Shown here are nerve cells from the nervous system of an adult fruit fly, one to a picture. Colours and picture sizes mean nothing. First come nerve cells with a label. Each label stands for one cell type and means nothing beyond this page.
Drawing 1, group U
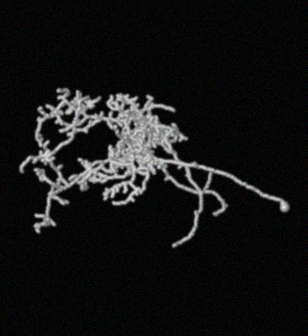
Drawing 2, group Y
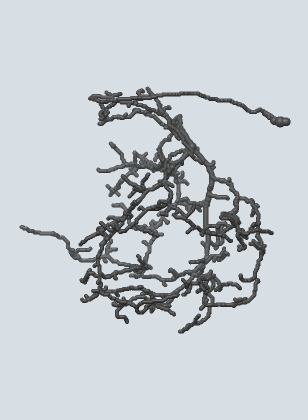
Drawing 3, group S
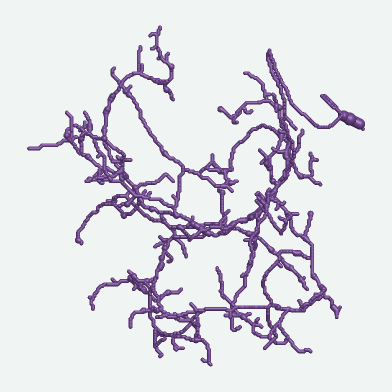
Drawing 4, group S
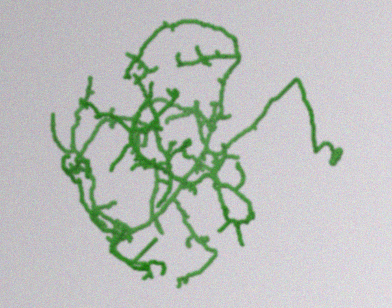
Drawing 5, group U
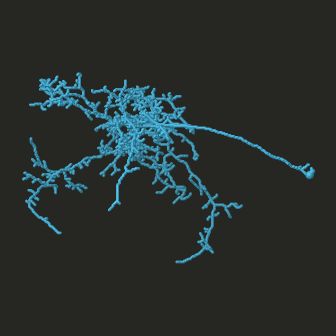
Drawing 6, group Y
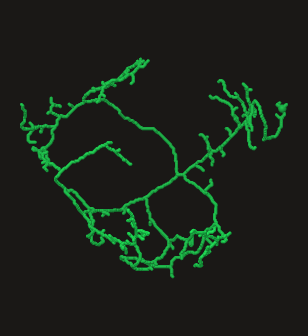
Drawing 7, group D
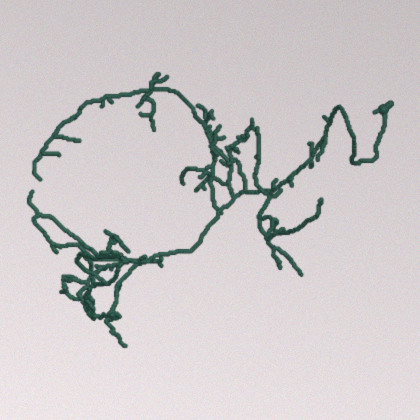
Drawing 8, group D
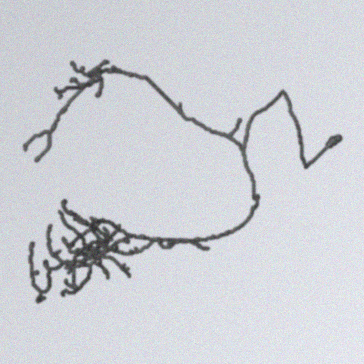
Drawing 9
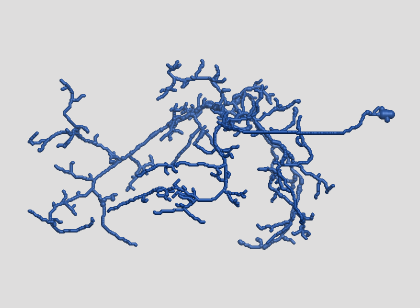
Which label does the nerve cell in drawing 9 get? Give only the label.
group U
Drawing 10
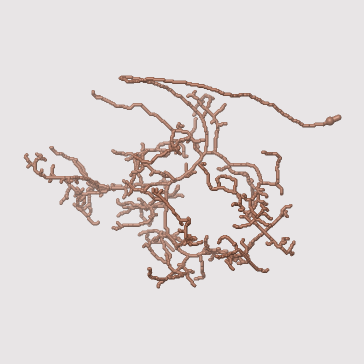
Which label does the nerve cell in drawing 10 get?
group S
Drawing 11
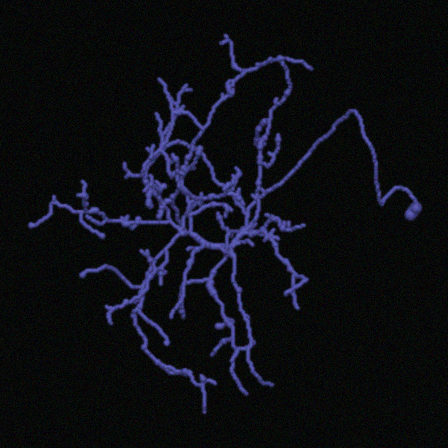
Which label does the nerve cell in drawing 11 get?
group S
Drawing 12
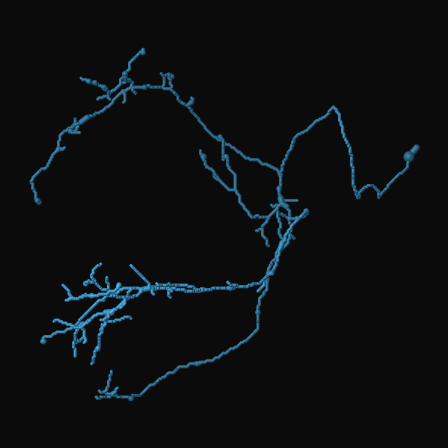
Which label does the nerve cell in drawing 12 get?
group D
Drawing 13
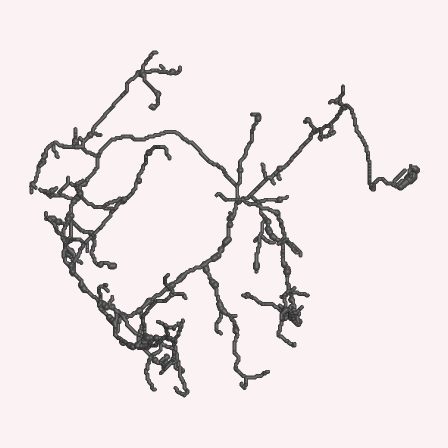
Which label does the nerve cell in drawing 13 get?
group Y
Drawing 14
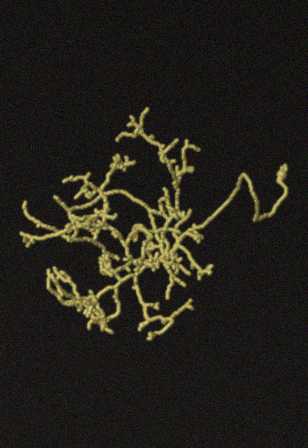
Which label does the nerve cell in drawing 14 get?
group S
